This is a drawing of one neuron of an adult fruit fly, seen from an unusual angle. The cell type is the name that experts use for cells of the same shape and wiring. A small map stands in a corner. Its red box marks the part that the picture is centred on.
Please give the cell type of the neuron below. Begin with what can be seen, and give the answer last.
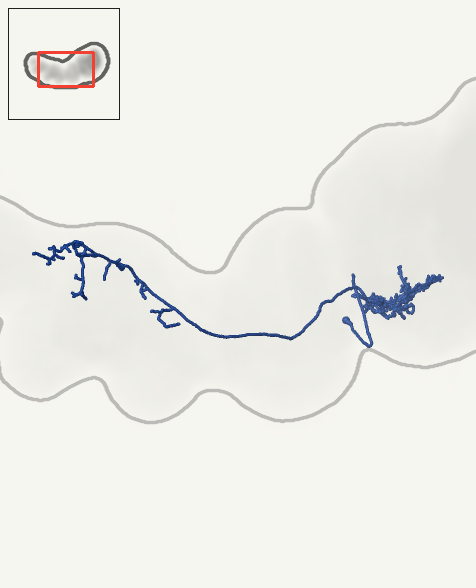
Its cell body lies on the right of the picture. In this view it is more than twice as wide as it is tall. It is a descending neuron. It is of cell type DNge016.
